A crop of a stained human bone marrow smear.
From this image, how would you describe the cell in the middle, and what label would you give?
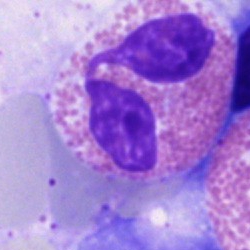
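Granules of fairly even size fill the cytoplasm on every side of the nucleus. The chromatin is dark purple and dense, with coarse clumps. A smooth, round outline bounds the cell. This cell is an eosinophil.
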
